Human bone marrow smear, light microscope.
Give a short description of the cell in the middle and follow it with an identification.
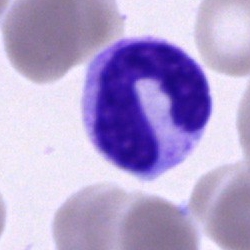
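The nucleus is bent into a thick curved band wrapped around a pale central area, with the gap in the curve opening toward the lower right of the cell. Its chromatin is dense and stains dark purple. The cytoplasm is pale lilac. It is a band neutrophil.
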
